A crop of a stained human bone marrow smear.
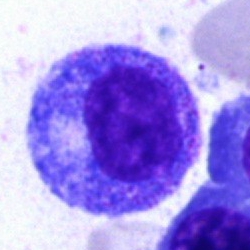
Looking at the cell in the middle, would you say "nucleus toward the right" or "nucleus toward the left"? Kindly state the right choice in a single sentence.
Toward the right side of the cell sits its nucleus.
